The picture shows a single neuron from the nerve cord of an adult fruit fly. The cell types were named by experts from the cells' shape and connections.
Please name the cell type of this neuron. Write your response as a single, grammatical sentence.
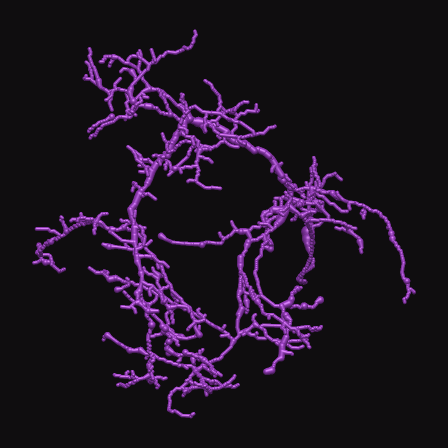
The neuron has IN06B061 as its cell type.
